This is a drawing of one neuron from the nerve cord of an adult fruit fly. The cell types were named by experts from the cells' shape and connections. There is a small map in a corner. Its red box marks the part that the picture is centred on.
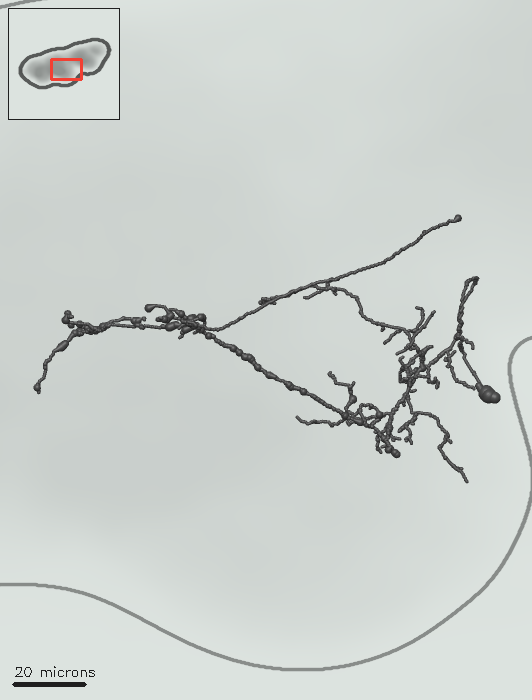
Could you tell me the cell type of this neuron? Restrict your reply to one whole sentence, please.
This neuron is recognized as the cell type IN19A111.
